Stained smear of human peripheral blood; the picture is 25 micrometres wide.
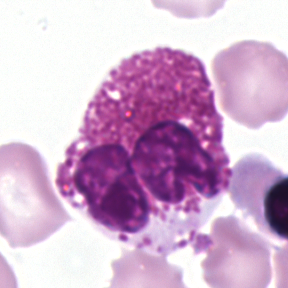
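Eosinophil, seen here with a roughly rounded outline. Look at the nucleus: it is made of two lobes lying side by side, and it sits in the lower half of the cell. Its chromatin stains dark purple and looks dense.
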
